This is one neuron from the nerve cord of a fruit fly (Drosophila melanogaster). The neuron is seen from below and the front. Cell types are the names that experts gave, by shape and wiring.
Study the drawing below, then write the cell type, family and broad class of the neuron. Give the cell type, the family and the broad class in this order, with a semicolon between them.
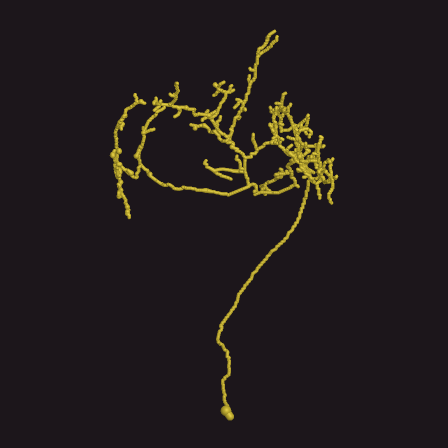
IN03A082; hemilineage 03A; nerve-cord intrinsic neuron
